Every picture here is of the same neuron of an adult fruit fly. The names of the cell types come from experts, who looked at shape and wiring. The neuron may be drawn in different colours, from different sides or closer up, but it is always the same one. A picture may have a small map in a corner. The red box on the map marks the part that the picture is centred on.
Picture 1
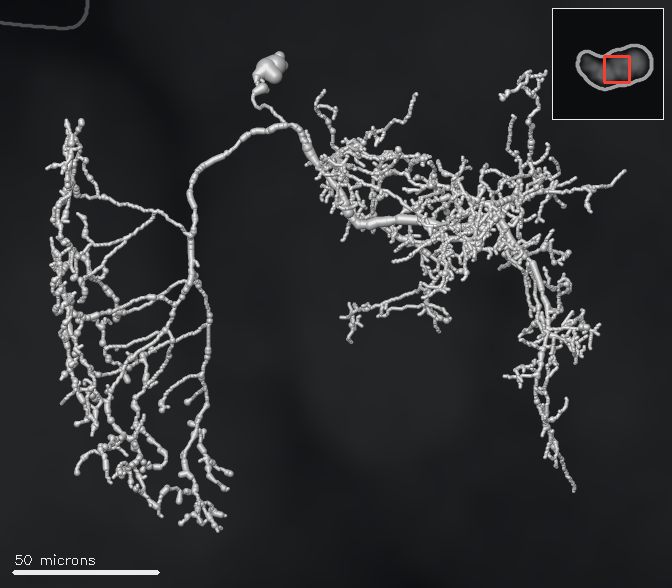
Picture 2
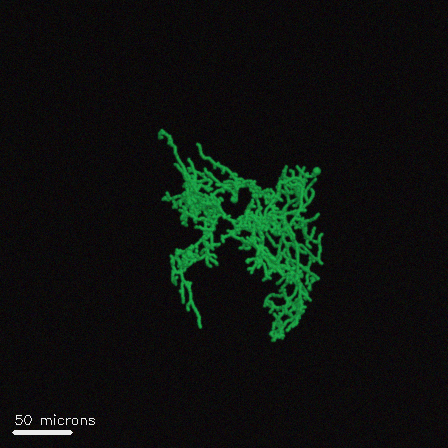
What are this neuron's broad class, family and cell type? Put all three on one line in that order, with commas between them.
visual centrifugal neuron, hemilineage VLPp&l1_posterior, LT40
